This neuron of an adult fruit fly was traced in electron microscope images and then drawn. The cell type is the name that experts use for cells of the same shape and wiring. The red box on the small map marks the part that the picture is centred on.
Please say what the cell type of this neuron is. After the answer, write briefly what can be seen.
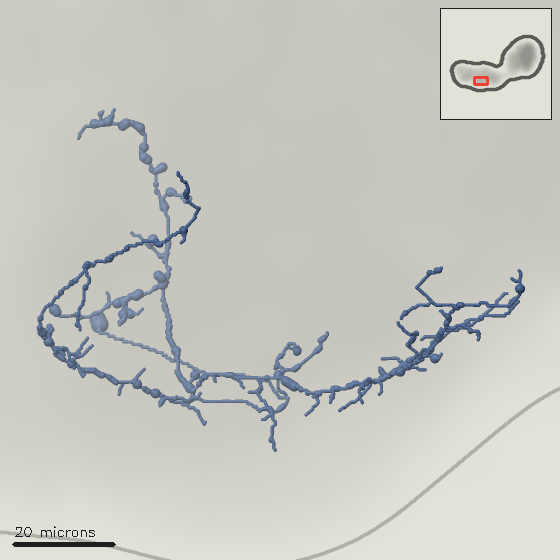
Its cell type is IN13A072. This is a nerve-cord intrinsic neuron. The cell body is on the left of the picture. From left to right in the picture it spans about 95 microns. The picture shows dozens of branch ends.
